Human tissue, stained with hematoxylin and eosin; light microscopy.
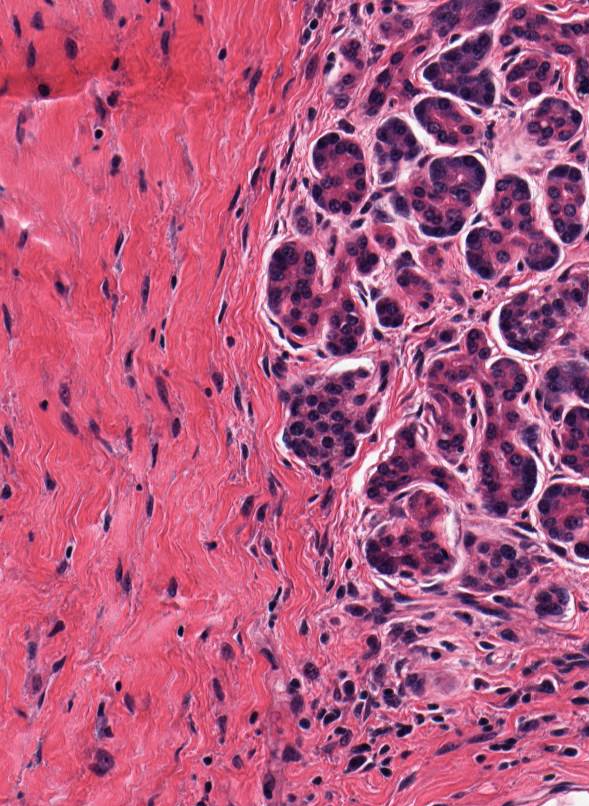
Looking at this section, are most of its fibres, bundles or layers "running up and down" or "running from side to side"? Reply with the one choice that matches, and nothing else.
Running up and down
